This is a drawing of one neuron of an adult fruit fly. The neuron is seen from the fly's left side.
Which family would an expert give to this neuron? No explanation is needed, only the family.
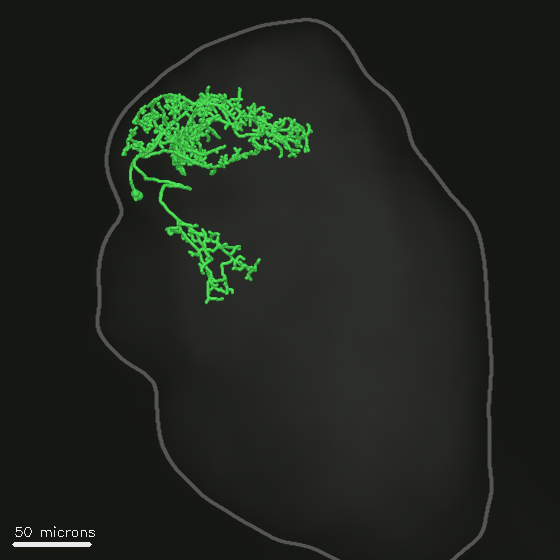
hemilineage AOTUv1_medial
